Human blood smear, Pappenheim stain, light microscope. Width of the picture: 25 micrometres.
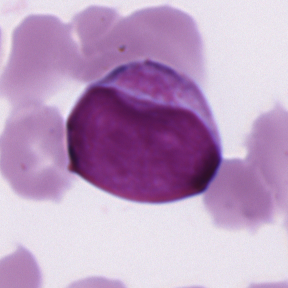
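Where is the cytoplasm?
Only as a narrow crescent along the cell's upper side, with no coarse granules visible.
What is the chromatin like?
Dense, dark magenta-purple, finely and evenly textured; the nucleus fills about 80% of the cell's area, and the cell measures about 14 micrometres across.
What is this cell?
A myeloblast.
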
